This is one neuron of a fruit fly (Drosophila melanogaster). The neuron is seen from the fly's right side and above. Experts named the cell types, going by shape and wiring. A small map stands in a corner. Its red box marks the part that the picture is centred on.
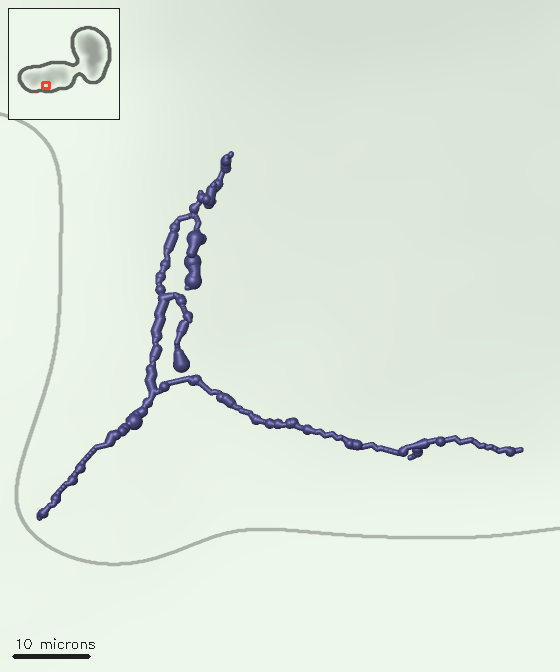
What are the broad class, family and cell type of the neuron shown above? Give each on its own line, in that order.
sensory neuron entering the nerve cord
class mechanosensory tactile
SNta45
